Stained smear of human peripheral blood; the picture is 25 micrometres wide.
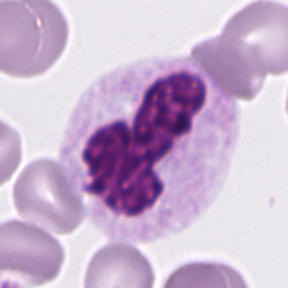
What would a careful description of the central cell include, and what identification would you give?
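The outline of the cell is smooth and rounded, with no surface projections. Its nucleus is irregular and elongated, running diagonally from lower left to upper right. Fine lilac-pink granules are scattered evenly through the cytoplasm, which holds no vacuoles. This is a segmented neutrophil.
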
